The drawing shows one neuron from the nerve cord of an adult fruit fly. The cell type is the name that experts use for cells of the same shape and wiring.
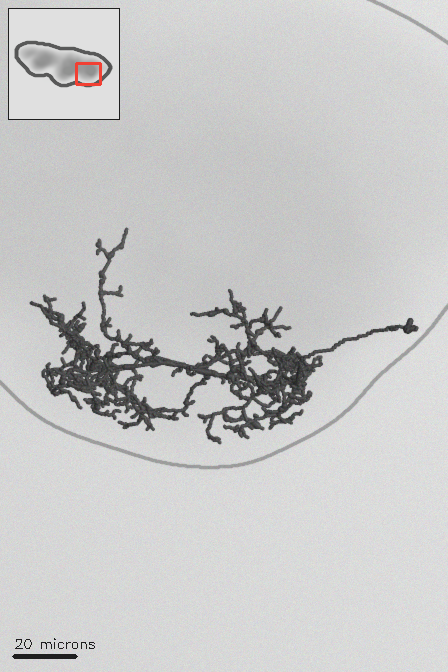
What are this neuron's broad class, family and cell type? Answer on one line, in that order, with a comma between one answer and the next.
nerve-cord intrinsic neuron, hemilineage 13B, IN13B026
